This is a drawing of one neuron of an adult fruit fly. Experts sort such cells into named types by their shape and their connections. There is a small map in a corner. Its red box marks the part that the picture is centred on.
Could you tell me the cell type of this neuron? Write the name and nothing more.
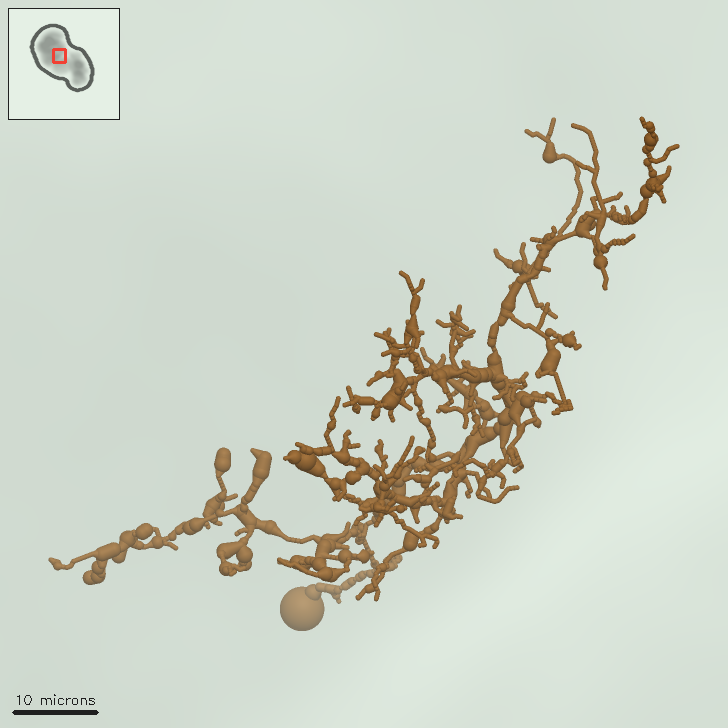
CB1206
